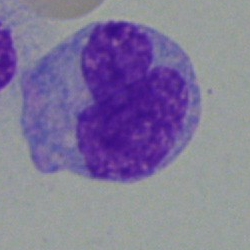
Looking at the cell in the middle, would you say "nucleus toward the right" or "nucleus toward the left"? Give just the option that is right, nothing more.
Nucleus toward the right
